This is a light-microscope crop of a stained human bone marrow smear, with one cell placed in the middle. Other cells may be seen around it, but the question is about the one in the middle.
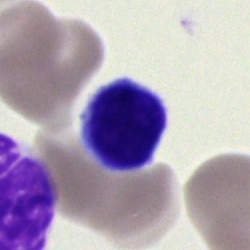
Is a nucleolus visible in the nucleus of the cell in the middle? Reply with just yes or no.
No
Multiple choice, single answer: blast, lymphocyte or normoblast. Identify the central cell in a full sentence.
Within this crop, a lymphocyte occupies the central position.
